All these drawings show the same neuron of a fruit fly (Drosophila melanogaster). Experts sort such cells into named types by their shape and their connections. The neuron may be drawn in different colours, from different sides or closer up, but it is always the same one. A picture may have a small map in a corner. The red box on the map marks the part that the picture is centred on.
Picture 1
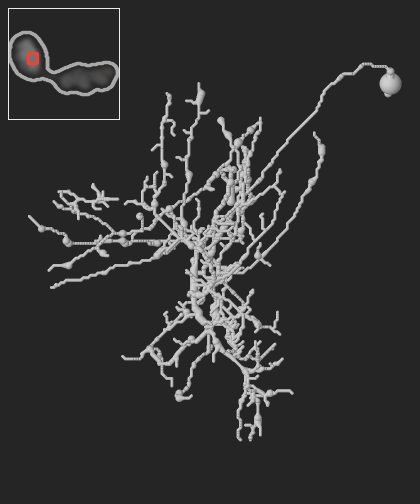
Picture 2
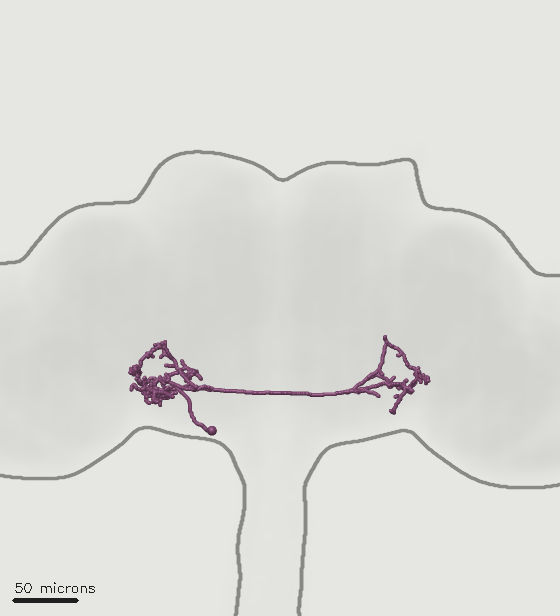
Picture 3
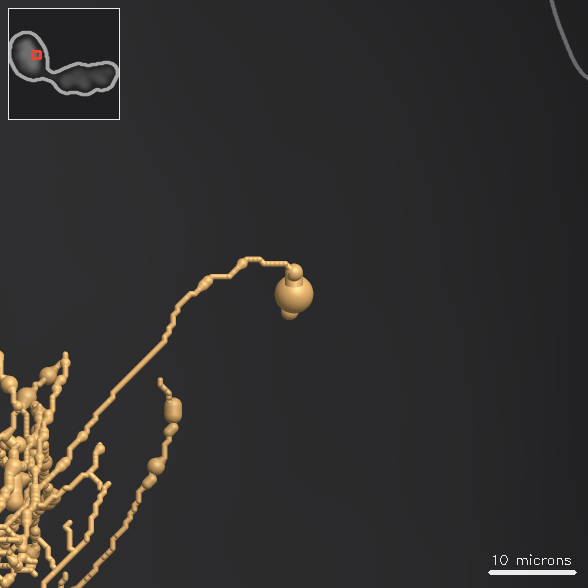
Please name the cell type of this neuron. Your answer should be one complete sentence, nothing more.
On the level of cell type, this neuron is CB1322.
